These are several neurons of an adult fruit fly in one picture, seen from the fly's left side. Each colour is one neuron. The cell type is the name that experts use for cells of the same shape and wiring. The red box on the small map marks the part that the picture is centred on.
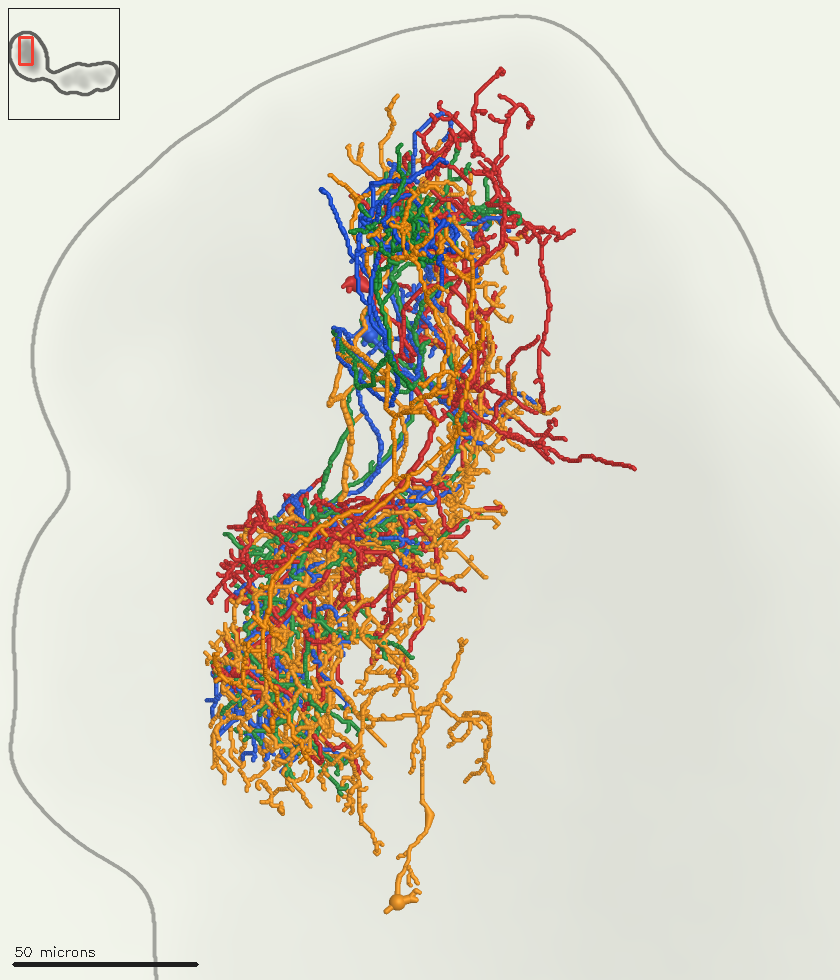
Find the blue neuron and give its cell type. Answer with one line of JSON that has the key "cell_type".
{"cell_type": "AVLP024_c"}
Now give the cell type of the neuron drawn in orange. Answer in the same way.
{"cell_type": "AVLP315"}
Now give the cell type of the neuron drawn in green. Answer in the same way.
{"cell_type": "AVLP024_b"}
